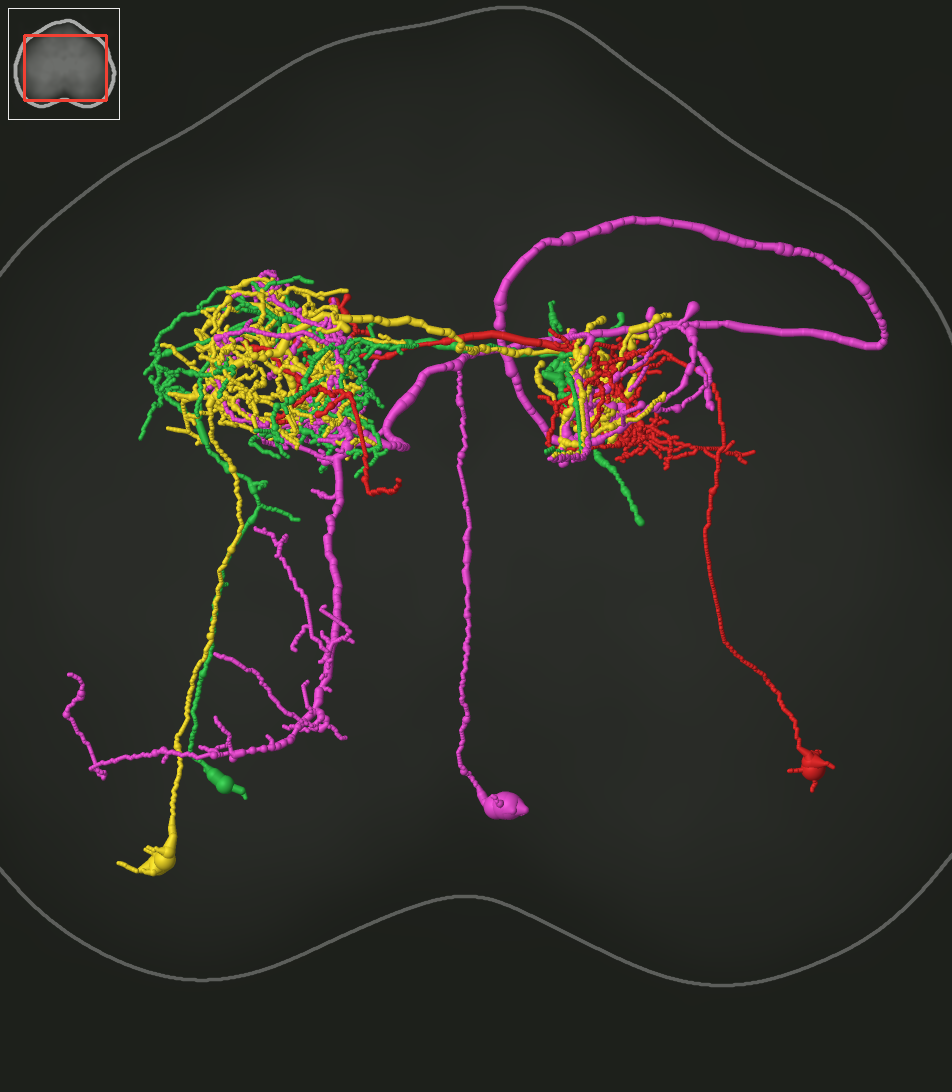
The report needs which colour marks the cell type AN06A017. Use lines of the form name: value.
colour: yellow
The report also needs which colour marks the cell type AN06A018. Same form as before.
colour: green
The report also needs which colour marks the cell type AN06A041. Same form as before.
colour: red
